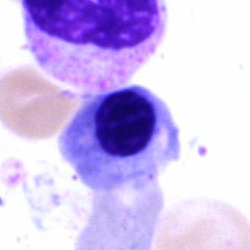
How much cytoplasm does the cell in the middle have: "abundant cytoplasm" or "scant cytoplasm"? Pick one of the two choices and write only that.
Abundant cytoplasm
